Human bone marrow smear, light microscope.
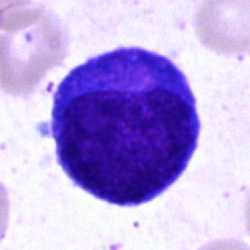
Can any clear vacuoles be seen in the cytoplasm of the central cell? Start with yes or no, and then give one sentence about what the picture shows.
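No. No vacuoles are seen in the cytoplasm.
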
